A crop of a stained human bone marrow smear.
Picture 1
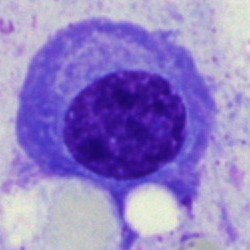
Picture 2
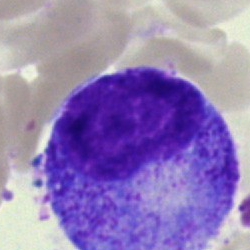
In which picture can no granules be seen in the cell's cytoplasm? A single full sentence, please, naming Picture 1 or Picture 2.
It is in picture 1 that the cytoplasm shows no visible granules.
